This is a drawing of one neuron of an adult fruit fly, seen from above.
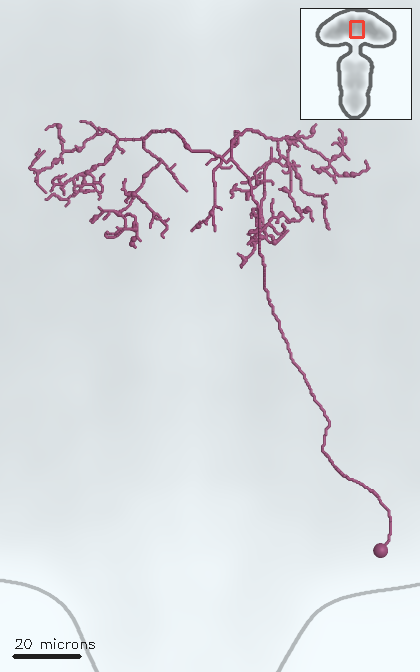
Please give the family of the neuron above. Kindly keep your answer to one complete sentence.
The neuron takes hemilineage DM6_dorso_medial as its family.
